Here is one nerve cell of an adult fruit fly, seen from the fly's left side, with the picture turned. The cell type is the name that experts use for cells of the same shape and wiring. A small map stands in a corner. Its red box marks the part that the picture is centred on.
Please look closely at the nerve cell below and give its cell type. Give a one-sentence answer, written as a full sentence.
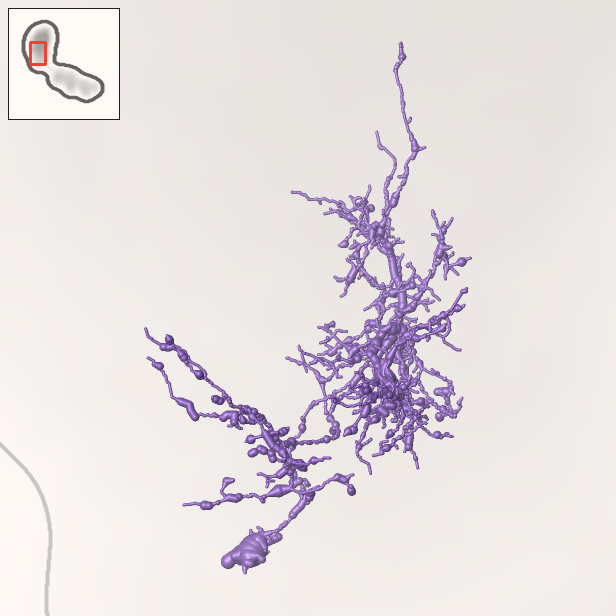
This nerve cell is typed as GNG085.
